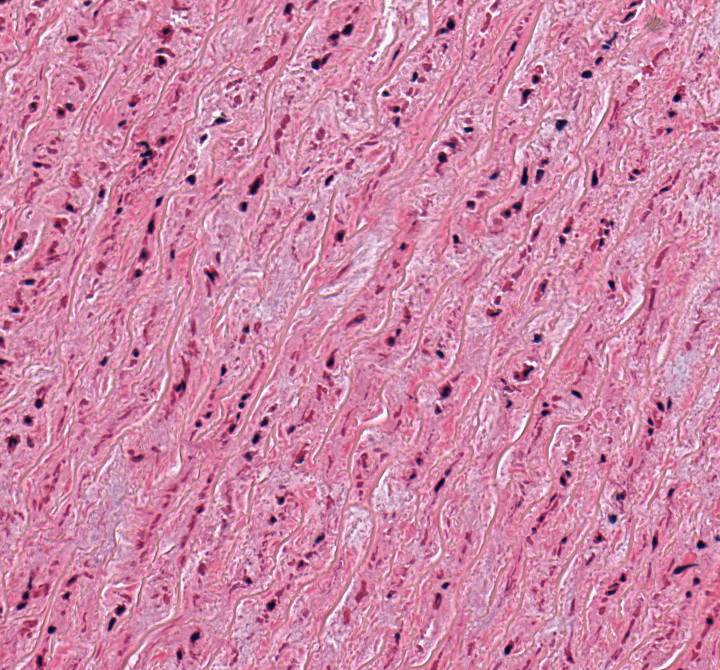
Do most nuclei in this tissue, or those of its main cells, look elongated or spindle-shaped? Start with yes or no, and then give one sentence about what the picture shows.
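Yes. The nuclei are small, dark and elongated, many of them slender or slightly wavy.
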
